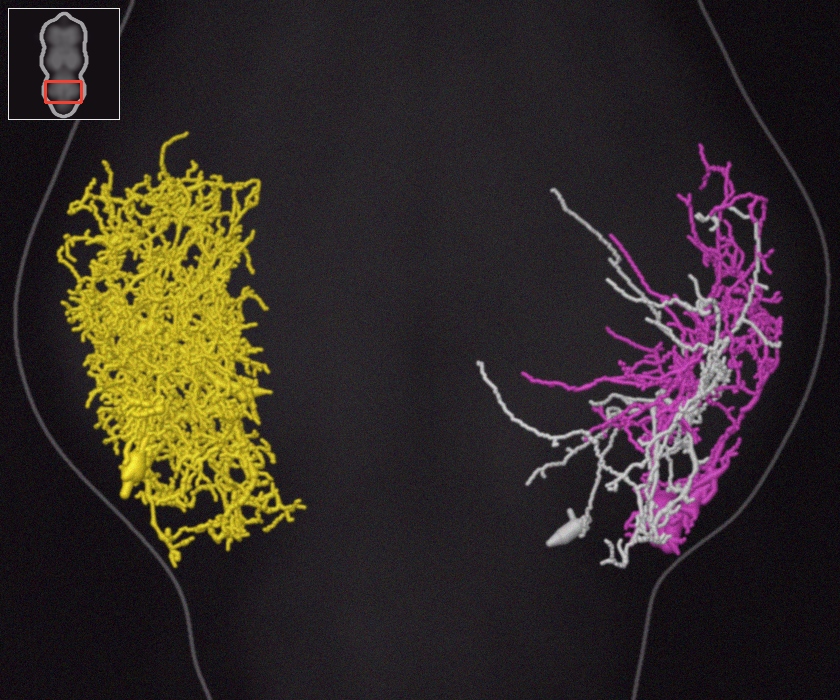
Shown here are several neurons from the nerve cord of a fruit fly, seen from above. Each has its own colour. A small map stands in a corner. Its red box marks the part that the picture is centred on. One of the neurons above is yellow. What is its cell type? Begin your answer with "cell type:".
cell type: IN19A007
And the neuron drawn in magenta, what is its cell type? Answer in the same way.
cell type: Acc. tr flexor MN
